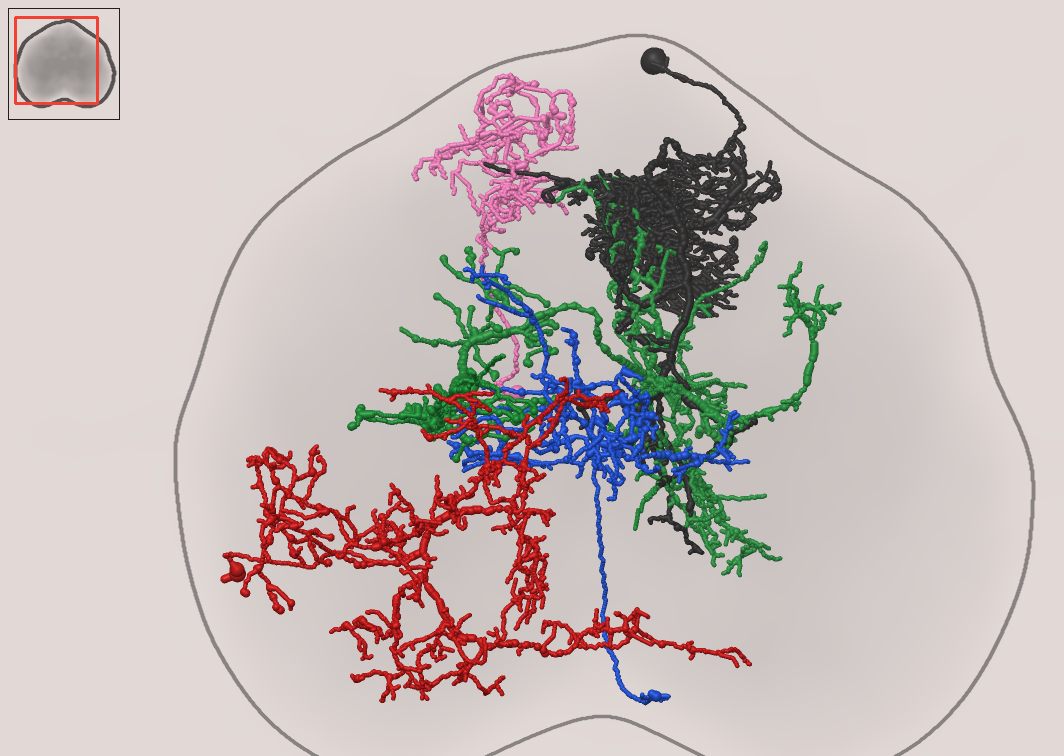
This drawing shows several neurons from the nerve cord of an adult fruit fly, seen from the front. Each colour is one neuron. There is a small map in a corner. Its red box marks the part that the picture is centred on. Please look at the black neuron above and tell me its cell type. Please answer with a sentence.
The cell type is INXXX100.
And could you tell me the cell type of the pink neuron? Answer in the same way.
The cell type is INXXX436.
